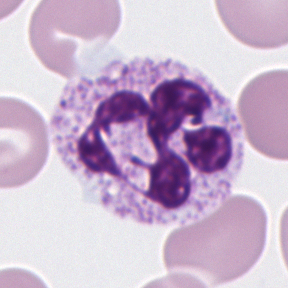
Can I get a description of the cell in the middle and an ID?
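The cell has a roughly round outline. Its nucleus is divided into several separate lobes linked by thin strands, and no nucleoli are visible in it. Fine violet granules are distributed evenly throughout the cytoplasm. The cell is a segmented neutrophil.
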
